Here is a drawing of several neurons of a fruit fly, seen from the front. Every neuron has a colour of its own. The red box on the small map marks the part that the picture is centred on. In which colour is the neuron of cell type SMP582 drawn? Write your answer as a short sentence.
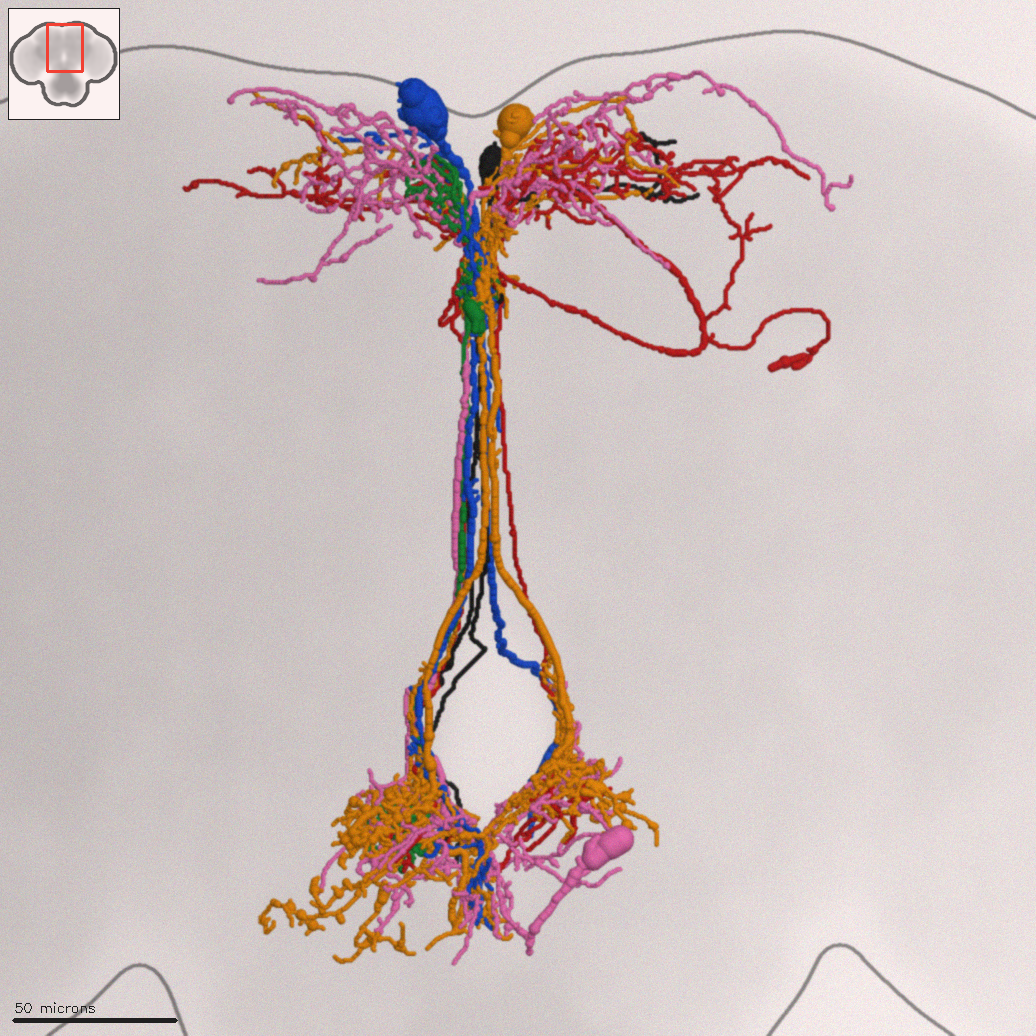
The colour is red.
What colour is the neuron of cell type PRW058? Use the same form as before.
The colour is pink.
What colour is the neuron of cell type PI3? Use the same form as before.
The colour is black.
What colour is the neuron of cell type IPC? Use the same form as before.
The colour is blue.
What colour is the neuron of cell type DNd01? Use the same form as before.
The colour is green.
